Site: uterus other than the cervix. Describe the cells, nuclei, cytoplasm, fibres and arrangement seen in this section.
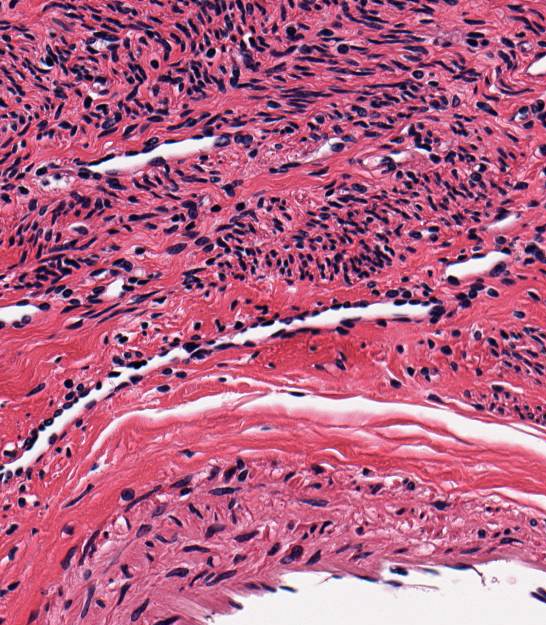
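Here the tissue stops short along the bottom right, leaving a blank white area, so keep to the rest of the field. Most of the nuclei you see there are dark, elongated and spindle-shaped. Between the cells, the stroma consists of strongly eosinophilic collagen bundles. Search wherever you like: you will find no epithelium and no glands.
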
